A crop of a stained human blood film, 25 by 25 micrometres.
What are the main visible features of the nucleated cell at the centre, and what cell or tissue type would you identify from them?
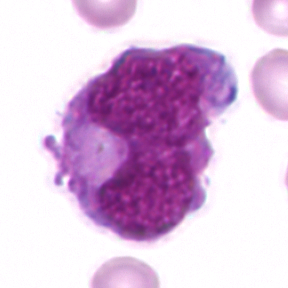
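On its left side the cell carries a smooth, pale lilac area without granules. Several tiny round blebs bud from its left edge. Its outline is irregular, with uneven bulges instead of a smooth curve. Surrounding red cells neither touch nor overlap it. It measures about 18 by 15 micrometres. This is an atypical promyelocyte.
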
